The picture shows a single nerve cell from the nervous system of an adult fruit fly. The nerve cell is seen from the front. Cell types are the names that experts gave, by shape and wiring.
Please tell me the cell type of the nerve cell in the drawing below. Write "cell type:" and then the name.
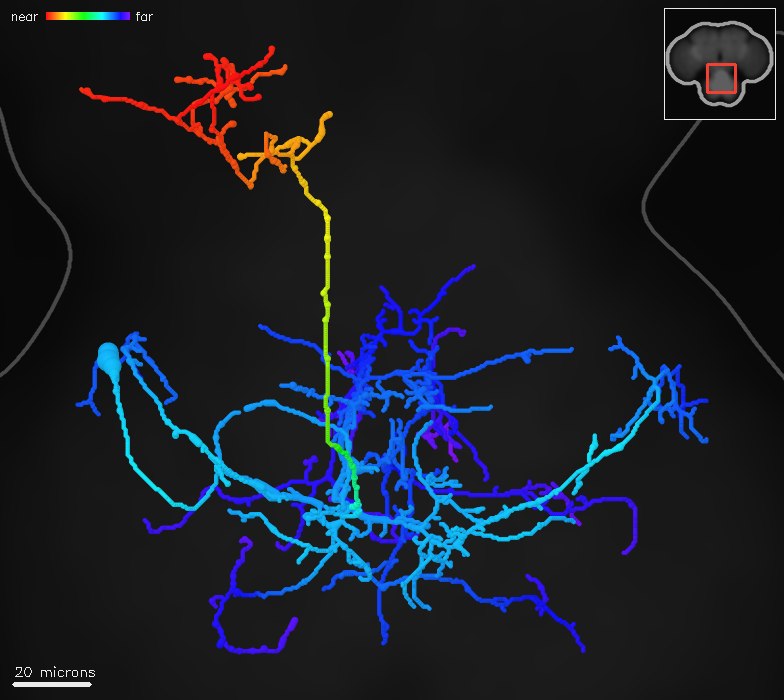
cell type: ANXXX130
